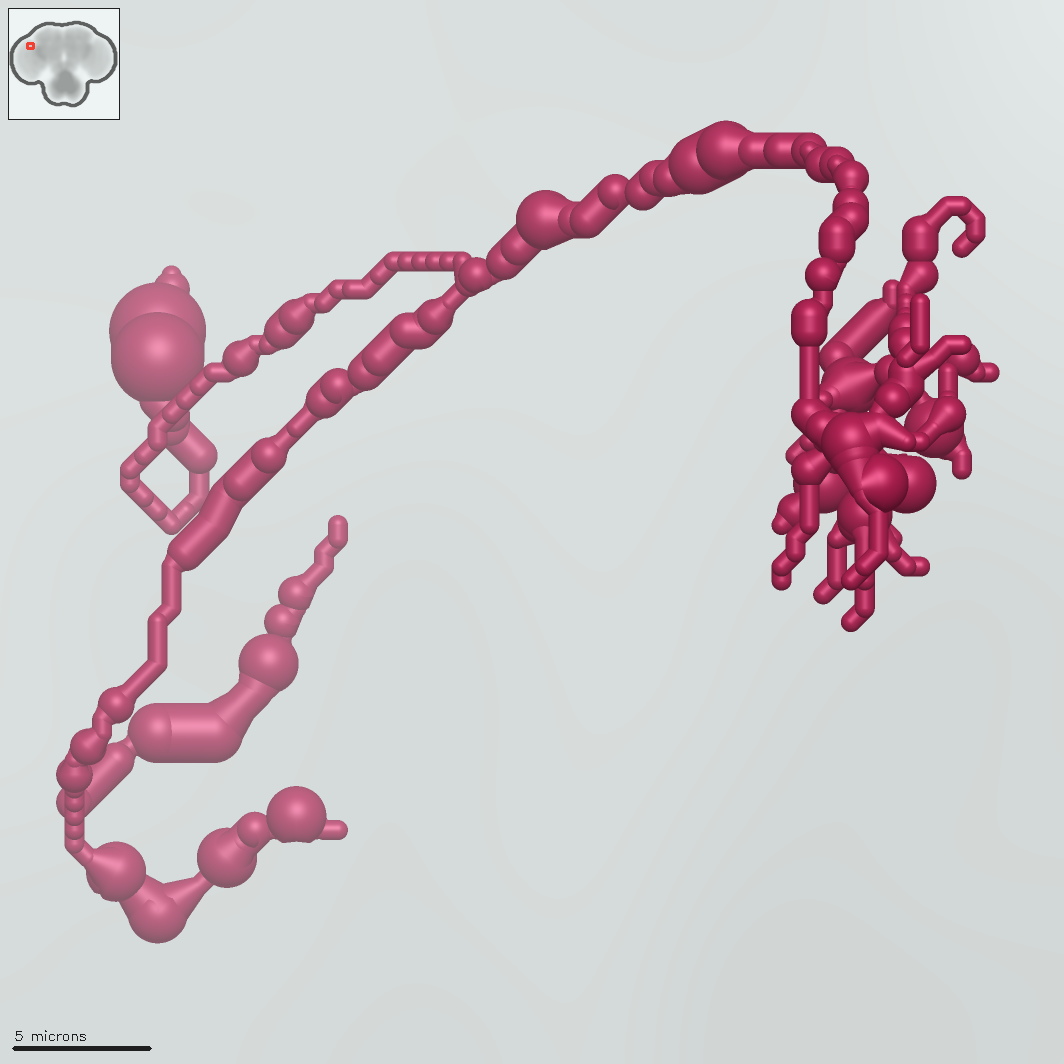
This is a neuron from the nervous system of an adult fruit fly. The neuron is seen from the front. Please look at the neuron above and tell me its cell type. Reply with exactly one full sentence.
The cell type T5b is the type of this neuron.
